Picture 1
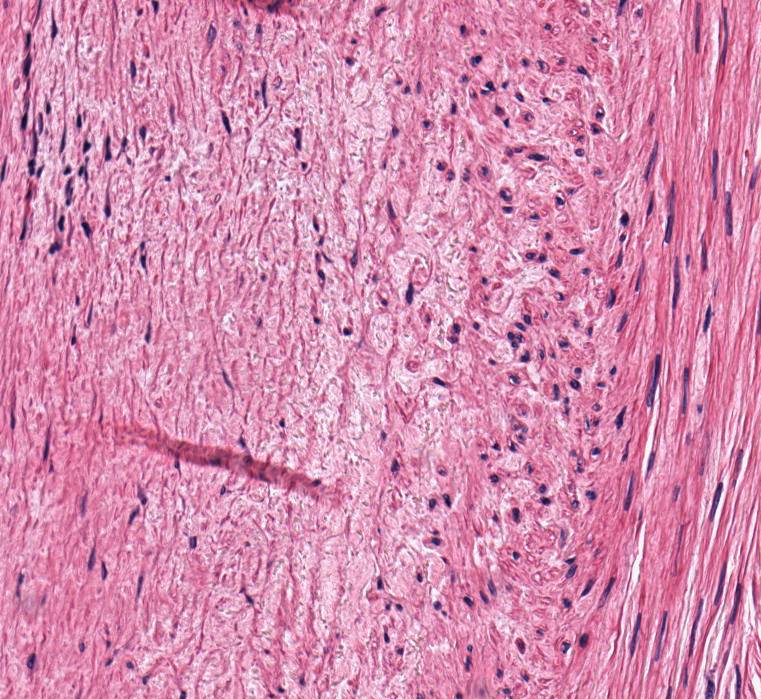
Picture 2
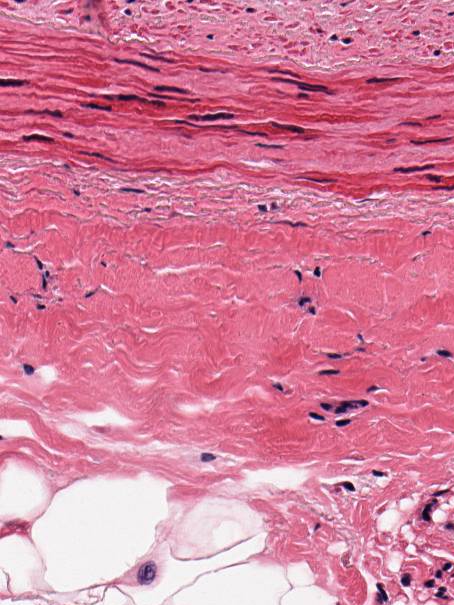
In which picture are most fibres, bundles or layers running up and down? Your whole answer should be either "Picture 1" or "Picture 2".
Picture 1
